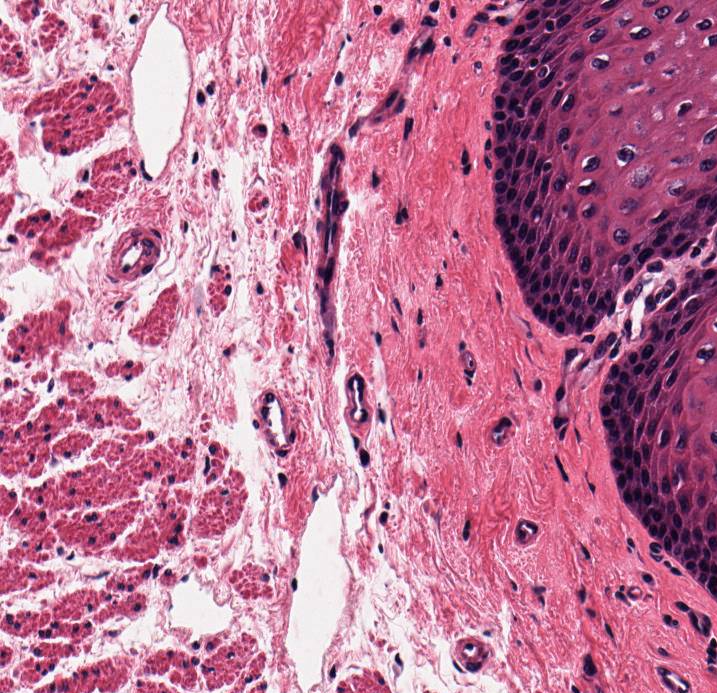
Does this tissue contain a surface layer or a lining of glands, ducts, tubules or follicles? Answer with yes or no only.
Yes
